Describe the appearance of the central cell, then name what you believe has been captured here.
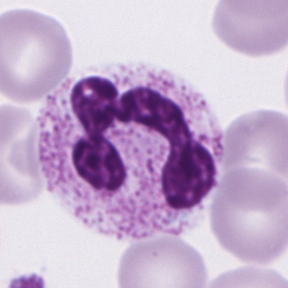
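Round in outline, the cell contains a nucleus divided into three lobes, in which no nucleoli are visible. Small pink-violet granules are scattered throughout the cytoplasm. The cell is a segmented neutrophil.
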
